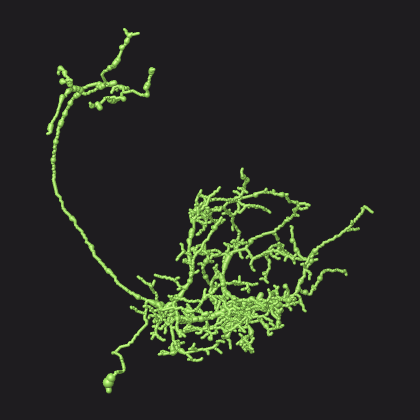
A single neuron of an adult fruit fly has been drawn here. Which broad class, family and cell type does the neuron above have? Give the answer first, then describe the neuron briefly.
This is a nerve-cord intrinsic neuron. Its family is hemilineage 06B. The cell type is IN06B063. The cell body can be seen at the lower left of the picture. Dozens of branch ends can be seen.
